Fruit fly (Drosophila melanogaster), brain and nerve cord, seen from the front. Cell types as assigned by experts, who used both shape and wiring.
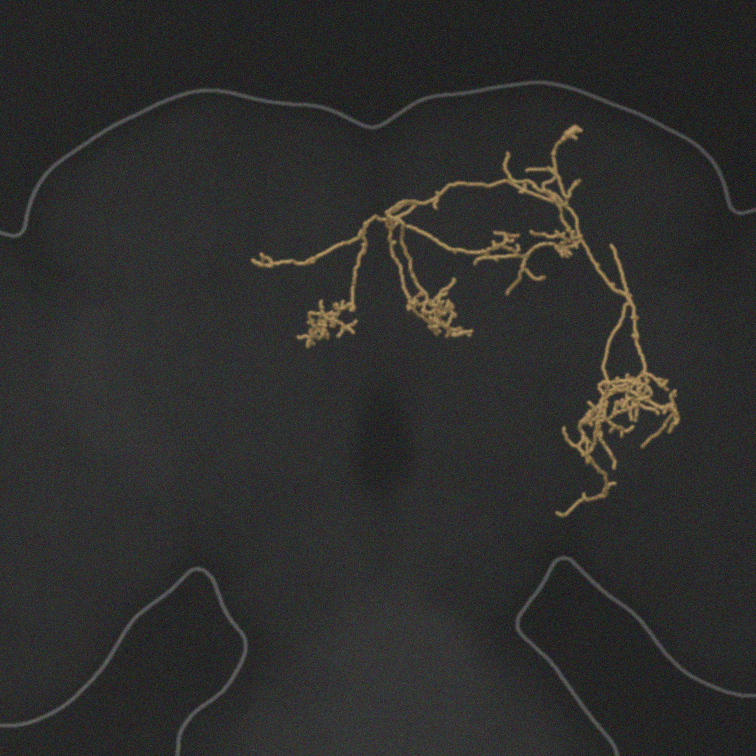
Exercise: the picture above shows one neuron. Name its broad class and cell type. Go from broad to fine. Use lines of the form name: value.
broad class: central-brain intrinsic neuron
cell type: IB115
